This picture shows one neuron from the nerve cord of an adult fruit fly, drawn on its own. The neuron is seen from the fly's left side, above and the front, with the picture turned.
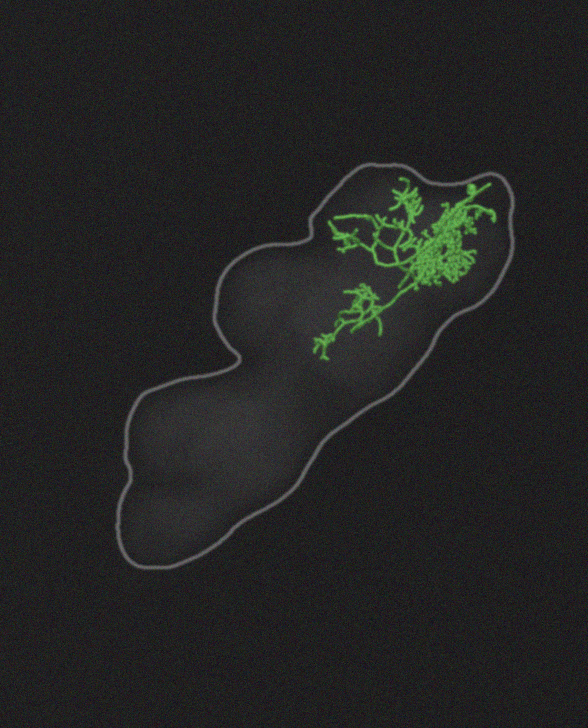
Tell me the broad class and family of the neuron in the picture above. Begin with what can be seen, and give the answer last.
In this view it is about as wide as it is tall. Its broad class is ascending neuron. Its family is hemilineage 07B.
